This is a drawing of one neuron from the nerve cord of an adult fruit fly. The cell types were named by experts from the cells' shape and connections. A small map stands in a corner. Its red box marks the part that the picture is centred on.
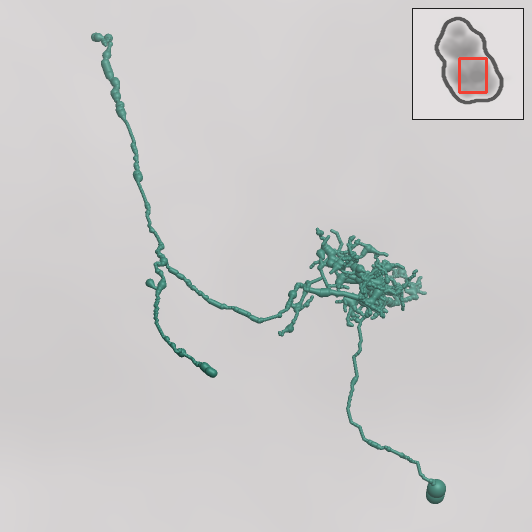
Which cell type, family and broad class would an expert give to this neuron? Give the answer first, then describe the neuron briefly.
It is of cell type IN10B033. The family is hemilineage 10B. It is a nerve-cord intrinsic neuron. The picture shows dozens of branch ends. In this view it is taller than it is wide.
